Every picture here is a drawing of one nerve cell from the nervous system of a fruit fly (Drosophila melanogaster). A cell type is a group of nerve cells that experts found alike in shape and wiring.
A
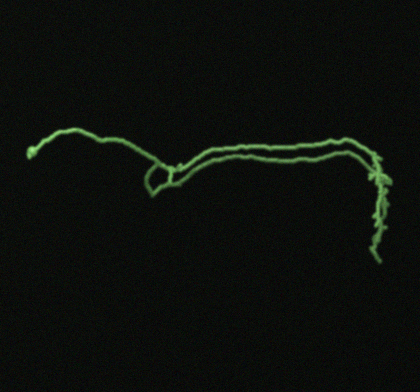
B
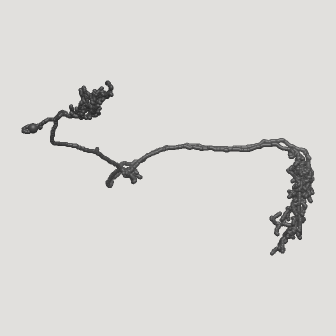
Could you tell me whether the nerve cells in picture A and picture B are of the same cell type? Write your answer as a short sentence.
They are of different cell types.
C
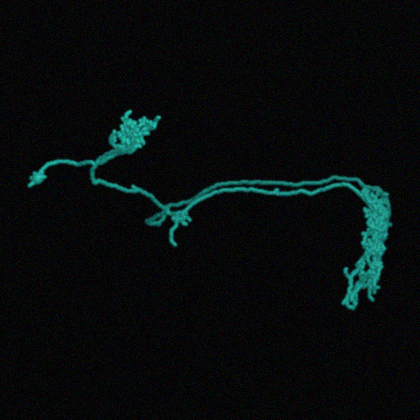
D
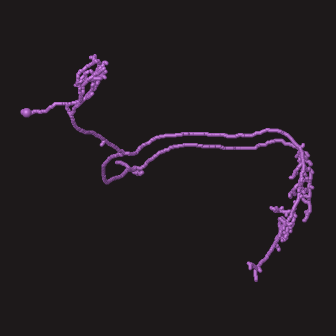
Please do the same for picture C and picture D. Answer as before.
They are of different cell types.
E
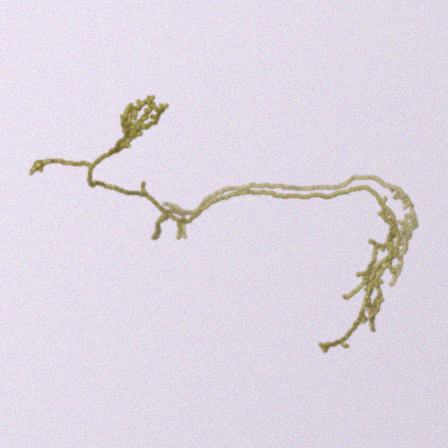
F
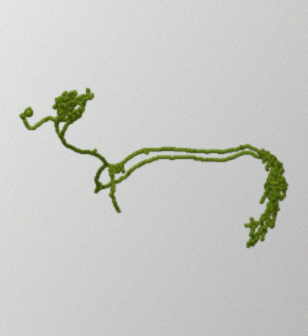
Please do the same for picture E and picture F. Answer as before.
They are of different cell types.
